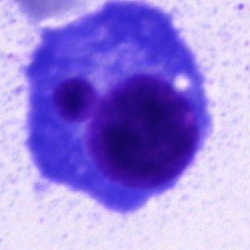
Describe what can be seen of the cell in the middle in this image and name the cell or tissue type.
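What strikes me first is the edge: irregular, with small blunt bumps along it. Just to the left of the nucleus there is a small round dark purple body in the cytoplasm. At the upper right edge of the nucleus sits a single small clear round vacuole. I see no distinct granules in the cytoplasm. This is a plasma cell.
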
